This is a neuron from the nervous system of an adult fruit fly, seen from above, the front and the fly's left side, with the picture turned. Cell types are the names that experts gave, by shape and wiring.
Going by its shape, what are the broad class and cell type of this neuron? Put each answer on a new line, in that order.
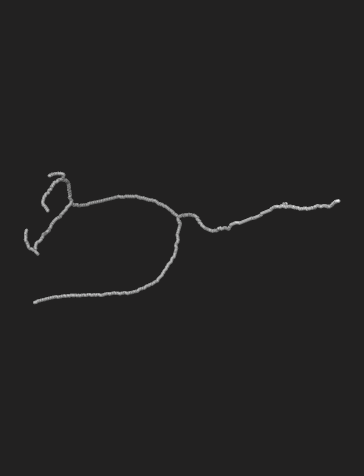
sensory neuron entering the nerve cord
SNxx16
